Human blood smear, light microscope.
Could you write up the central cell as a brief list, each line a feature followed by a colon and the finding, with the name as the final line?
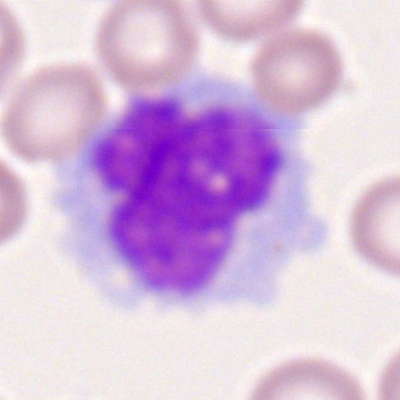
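Chromatin: deep purple, with scattered small pale patches
Cytoplasm: pale greyish-blue
Cytoplasmic rim: moderate, surrounding the nucleus on all sides
Cell edge: irregular and frayed rather than smoothly round
Name: monocyte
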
